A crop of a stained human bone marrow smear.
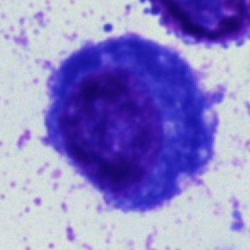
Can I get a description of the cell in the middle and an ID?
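Start with the outline: it is roughly round. Now look closely at the edge, which is fuzzy and irregular, with small bumps along it. In the cytoplasm on the right side you can find a few small pale spots. There are no distinct coloured granules in the cytoplasm. This is a plasma cell.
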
